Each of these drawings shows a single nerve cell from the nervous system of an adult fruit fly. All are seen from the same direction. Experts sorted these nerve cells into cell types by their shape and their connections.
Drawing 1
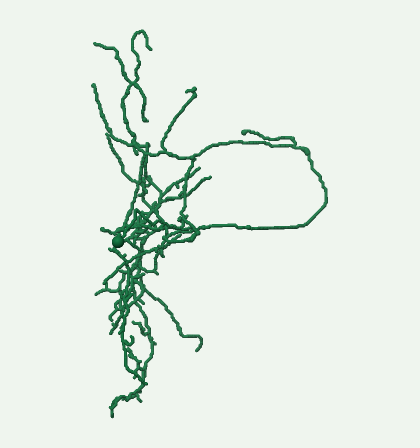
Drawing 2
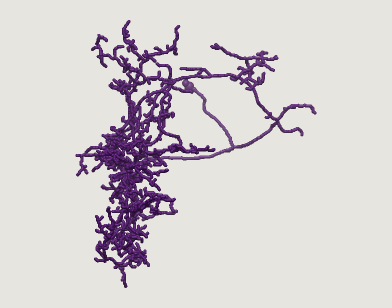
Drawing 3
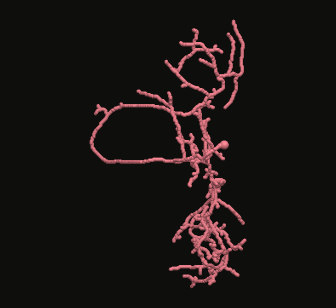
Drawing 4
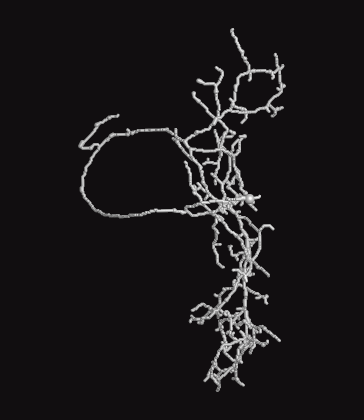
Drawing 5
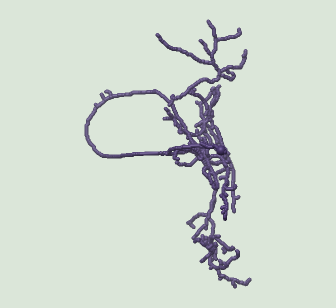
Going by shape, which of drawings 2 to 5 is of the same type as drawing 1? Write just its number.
5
